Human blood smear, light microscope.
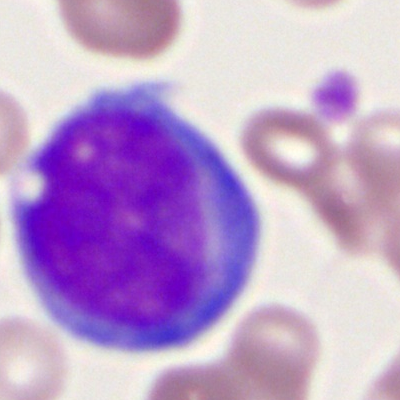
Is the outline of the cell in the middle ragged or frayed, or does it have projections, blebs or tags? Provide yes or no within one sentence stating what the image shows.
Yes, the border of the cell is ragged or frayed, or shows projections, blebs or tags.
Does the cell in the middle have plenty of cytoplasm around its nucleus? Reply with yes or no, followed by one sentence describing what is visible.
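No. The nucleus fills most of the cell.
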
